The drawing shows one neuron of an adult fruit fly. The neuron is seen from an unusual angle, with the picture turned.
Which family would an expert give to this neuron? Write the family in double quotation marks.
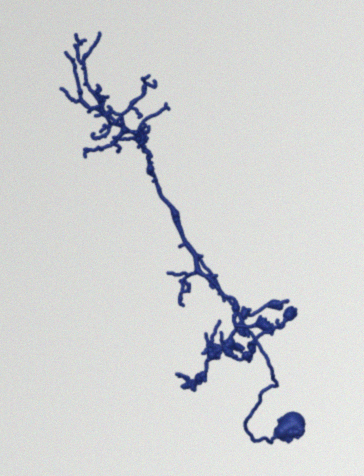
"Mi"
